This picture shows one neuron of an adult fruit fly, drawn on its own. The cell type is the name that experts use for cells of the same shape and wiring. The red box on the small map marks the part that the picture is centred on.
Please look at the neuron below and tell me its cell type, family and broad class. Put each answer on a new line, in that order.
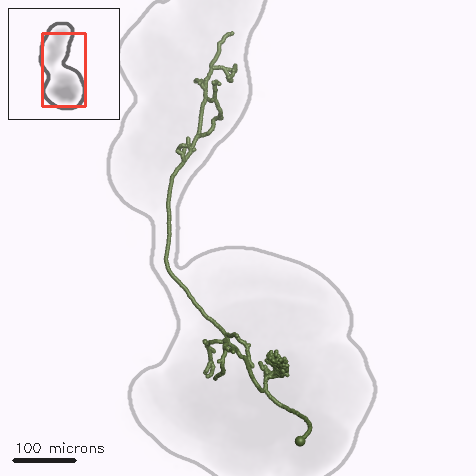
DNa07
hemilineage WEDd1
descending neuron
